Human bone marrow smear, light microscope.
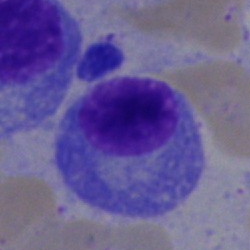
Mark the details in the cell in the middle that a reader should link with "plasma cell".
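Thinking it through for this plasma cell, the clearest fit is the nucleus, which sits off-centre toward the upper side of the cell.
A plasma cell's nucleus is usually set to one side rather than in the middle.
The chromatin looks dense and dark purple, coarse and clumped, and the cell outline is round to slightly oval with a smooth edge.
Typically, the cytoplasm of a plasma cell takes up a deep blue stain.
Here the cytoplasm is mottled, with paler patches among the blue, and that is the part that fits less well.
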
